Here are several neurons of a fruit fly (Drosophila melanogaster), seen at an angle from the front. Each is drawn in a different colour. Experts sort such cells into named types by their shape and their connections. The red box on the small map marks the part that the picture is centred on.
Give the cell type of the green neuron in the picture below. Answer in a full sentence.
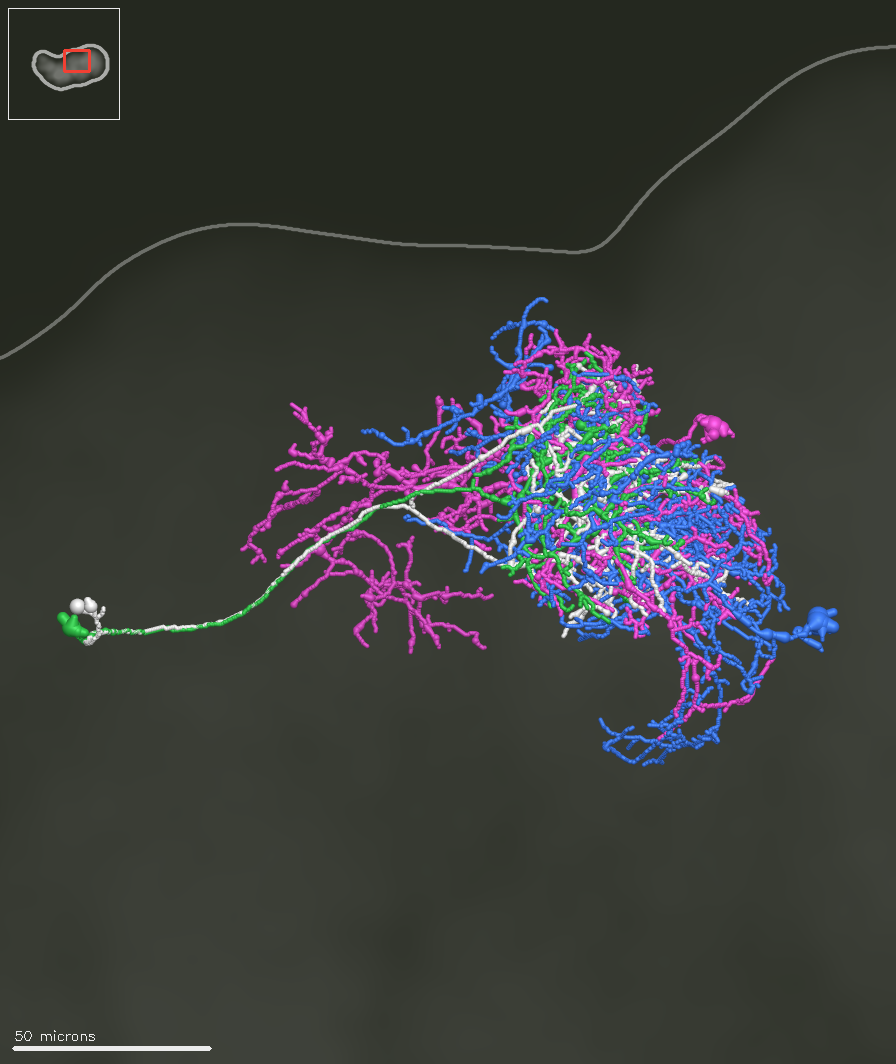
The cell type is SMP004.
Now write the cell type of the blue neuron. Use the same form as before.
The cell type is SMP154.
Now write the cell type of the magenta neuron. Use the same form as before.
The cell type is SMP050.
